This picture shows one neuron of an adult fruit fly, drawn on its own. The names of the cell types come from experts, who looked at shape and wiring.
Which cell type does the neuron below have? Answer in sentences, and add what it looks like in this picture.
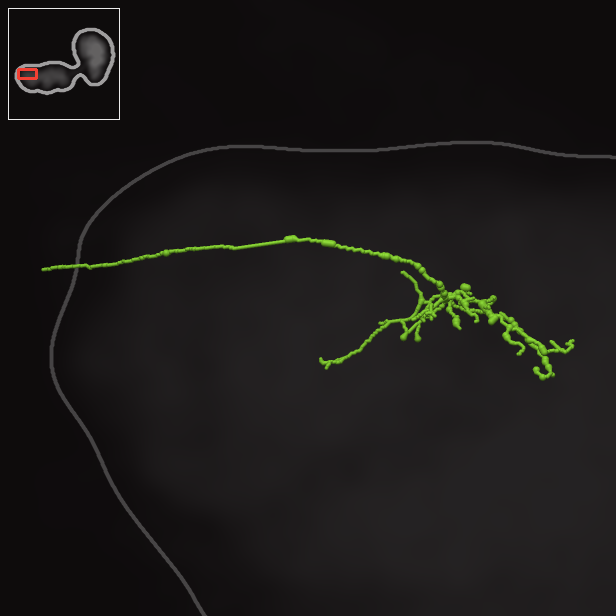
The cell type is SNxx01. It is a sensory neuron entering the nerve cord. No cell body is drawn. In this view it is more than twice as wide as it is tall.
